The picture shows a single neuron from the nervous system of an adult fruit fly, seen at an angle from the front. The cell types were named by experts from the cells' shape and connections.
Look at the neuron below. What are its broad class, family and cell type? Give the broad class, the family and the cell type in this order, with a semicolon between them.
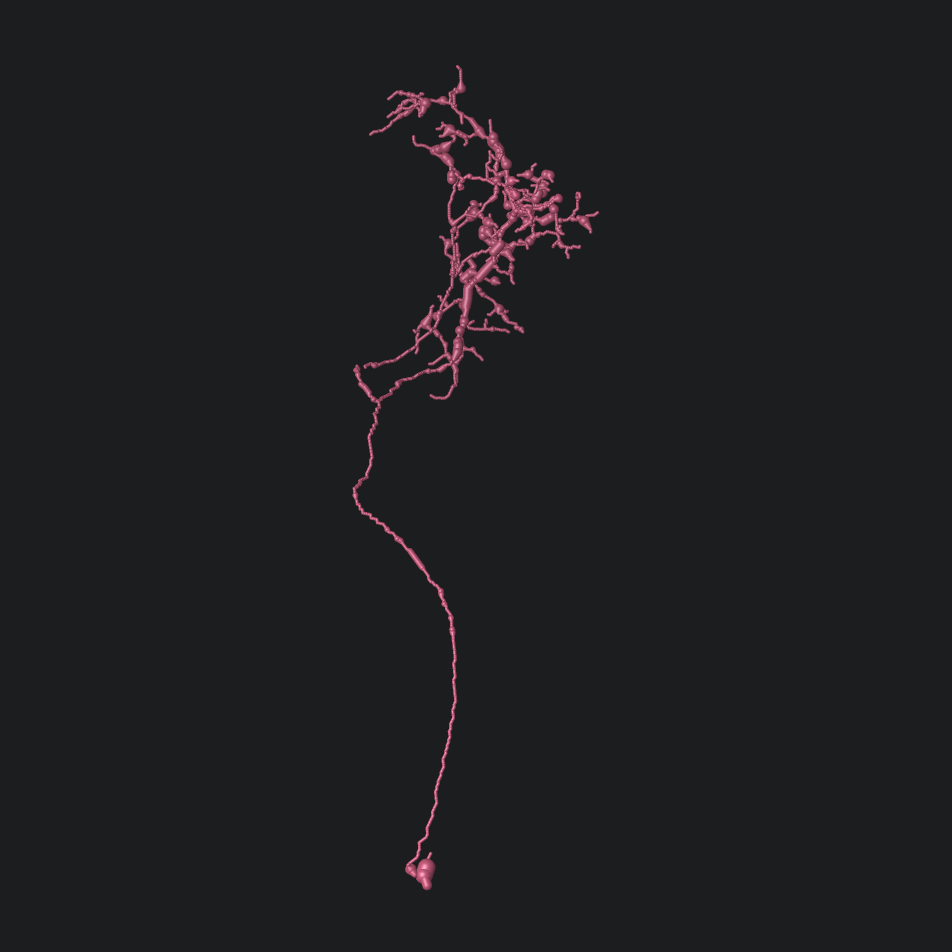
central-brain intrinsic neuron; hemilineage MX3; PS316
